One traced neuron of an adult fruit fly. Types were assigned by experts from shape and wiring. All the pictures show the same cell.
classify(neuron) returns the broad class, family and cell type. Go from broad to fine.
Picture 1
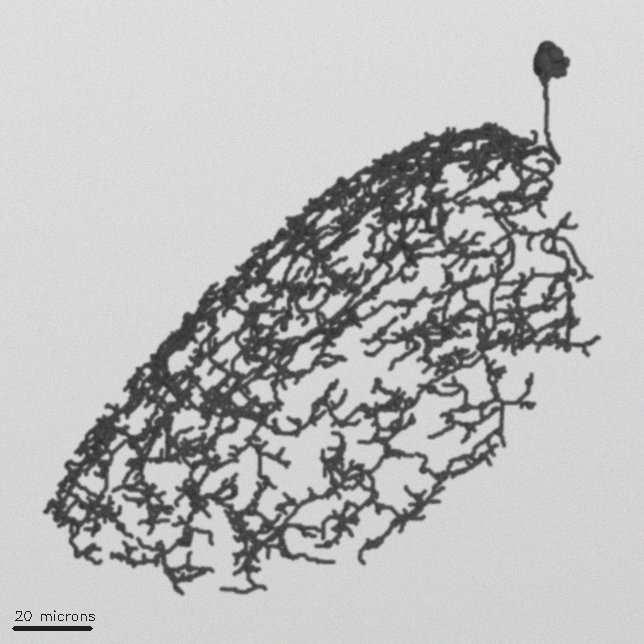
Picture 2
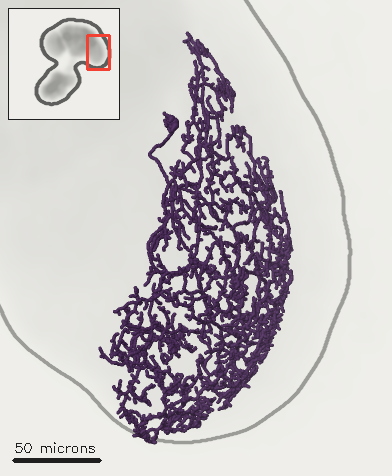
optic-lobe intrinsic neuron; Cm; Cm29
